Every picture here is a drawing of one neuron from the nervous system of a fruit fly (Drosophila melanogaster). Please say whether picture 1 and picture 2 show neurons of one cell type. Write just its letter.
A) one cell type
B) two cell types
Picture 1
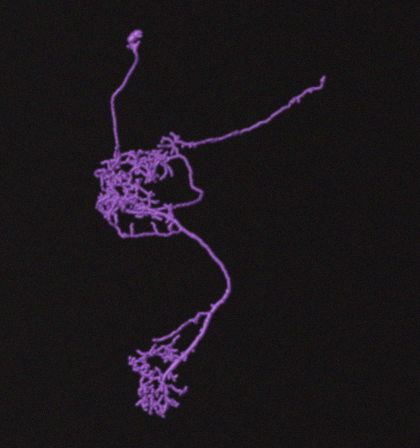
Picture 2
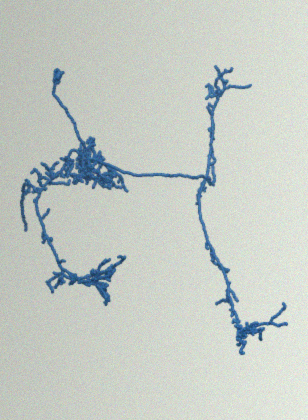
B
